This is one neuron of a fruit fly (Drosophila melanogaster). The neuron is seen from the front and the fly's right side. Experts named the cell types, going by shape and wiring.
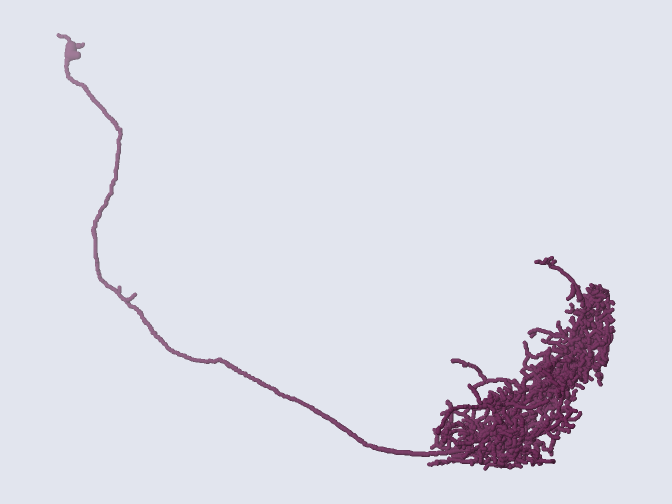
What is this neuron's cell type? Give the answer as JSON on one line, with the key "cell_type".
{"cell_type": "INXXX044"}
